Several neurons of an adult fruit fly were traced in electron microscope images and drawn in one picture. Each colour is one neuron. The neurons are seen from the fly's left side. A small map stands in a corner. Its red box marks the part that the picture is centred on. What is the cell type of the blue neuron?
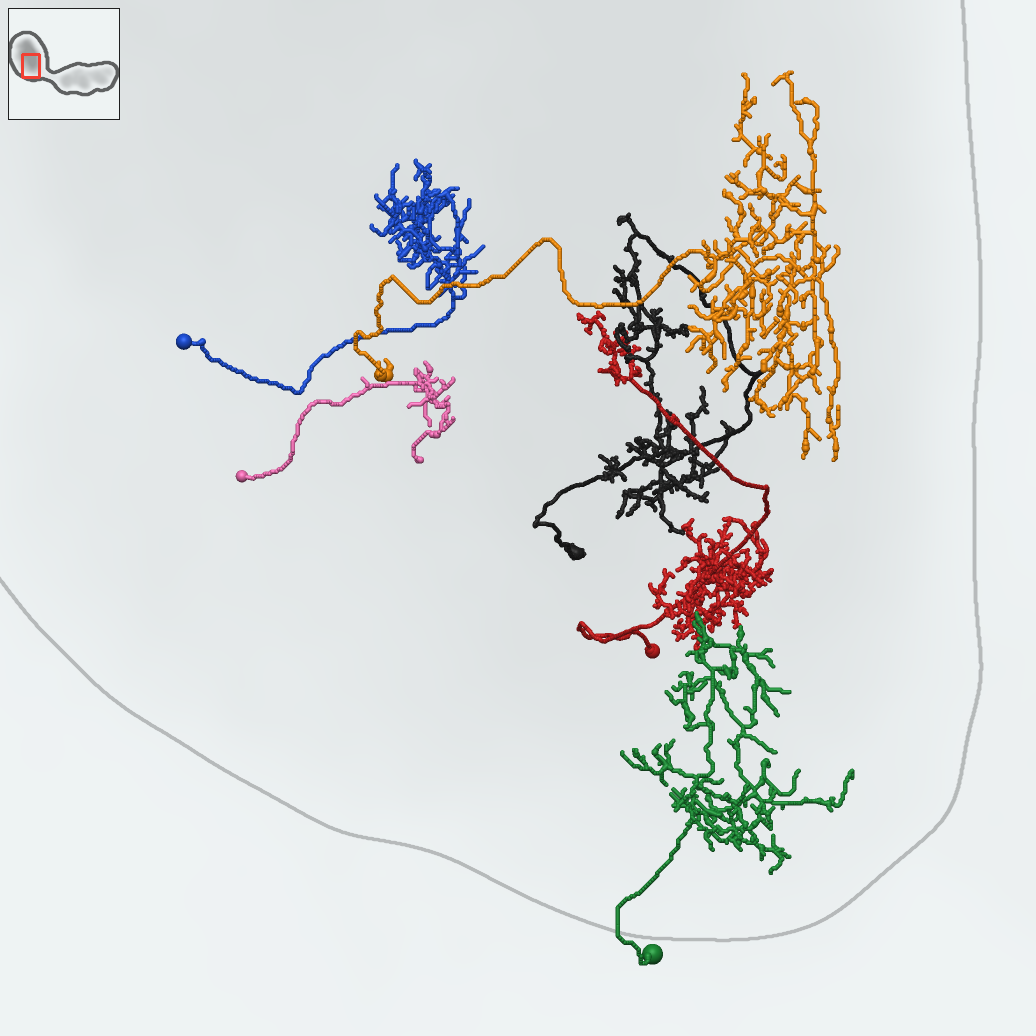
Cm3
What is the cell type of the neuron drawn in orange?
Cm11a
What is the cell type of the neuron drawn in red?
Tm39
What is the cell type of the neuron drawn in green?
Cm9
